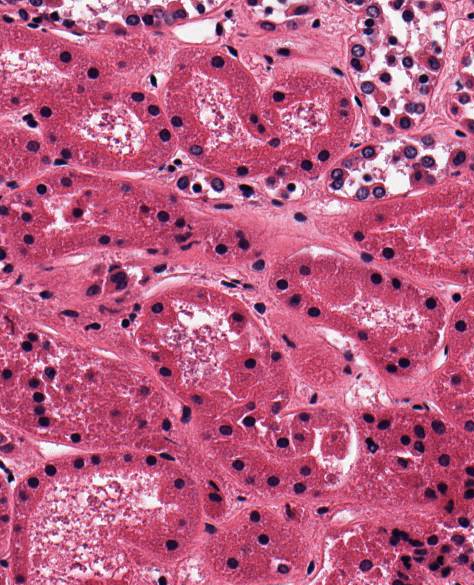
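Renal cortex, stained with haematoxylin and eosin. Look at the tubules: each is lined by a single layer of cuboidal to low columnar cells with abundant eosinophilic cytoplasm. That cytoplasm is finely granular and deep pink. The nuclei of the lining cells are round, dark and fairly uniform. Notice, too, that borders between neighbouring lining cells are indistinct.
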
